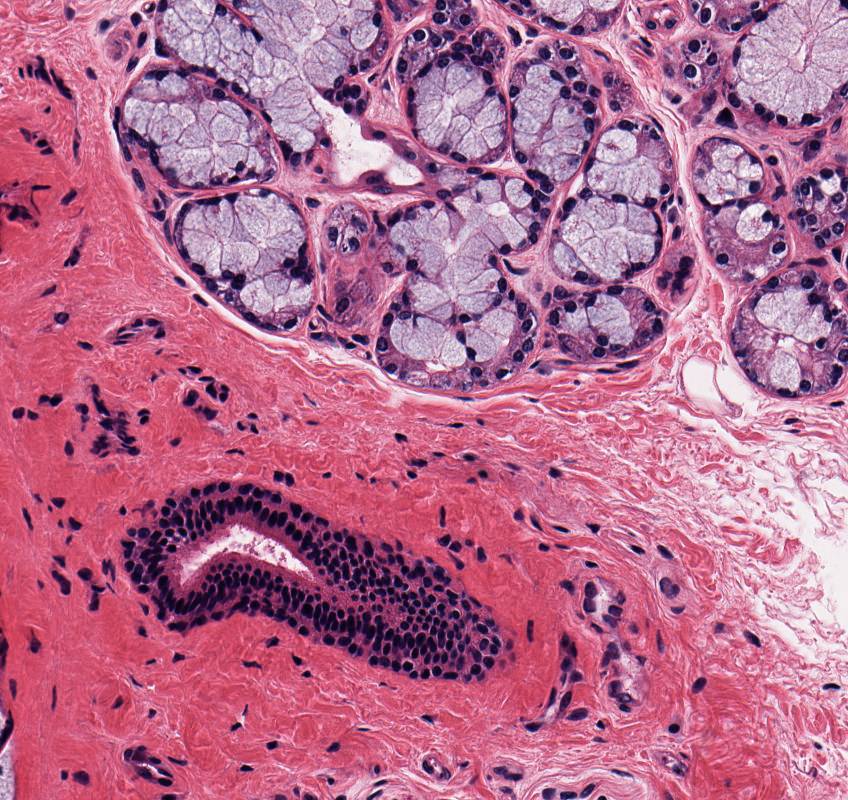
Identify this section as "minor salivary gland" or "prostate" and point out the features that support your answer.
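Minor salivary gland. The acini consist of mucous cells with pale, bubbly, grey-lilac cytoplasm and small, dark nuclei pressed against their base. Thin pink fibrous septa run between the acini.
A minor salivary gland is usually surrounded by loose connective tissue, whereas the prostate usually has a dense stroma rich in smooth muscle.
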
